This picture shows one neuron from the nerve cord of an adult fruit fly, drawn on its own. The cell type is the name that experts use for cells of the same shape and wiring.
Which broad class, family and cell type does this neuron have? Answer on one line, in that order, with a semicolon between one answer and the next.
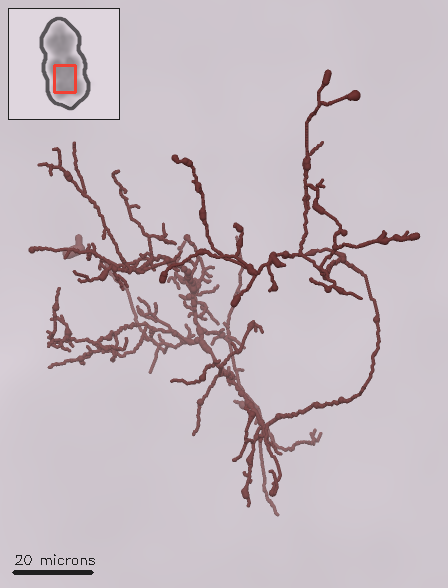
nerve-cord intrinsic neuron; hemilineage 06B; IN06B080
